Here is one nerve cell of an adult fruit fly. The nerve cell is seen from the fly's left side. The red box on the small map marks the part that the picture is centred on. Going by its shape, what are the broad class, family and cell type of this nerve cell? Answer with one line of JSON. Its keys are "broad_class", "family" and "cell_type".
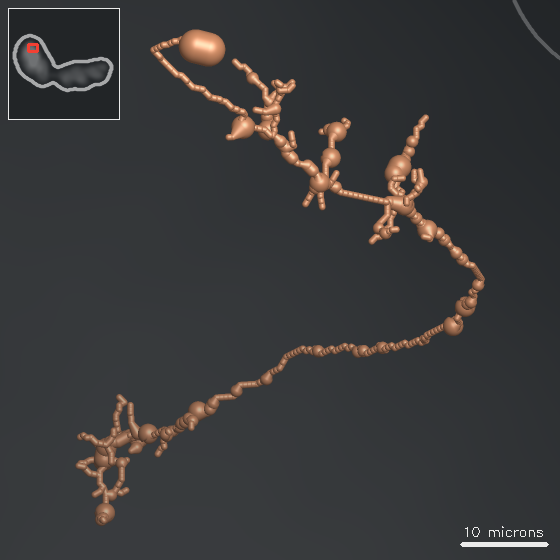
{"broad_class": "optic-lobe intrinsic neuron", "family": "Tm", "cell_type": "Tm5Y"}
